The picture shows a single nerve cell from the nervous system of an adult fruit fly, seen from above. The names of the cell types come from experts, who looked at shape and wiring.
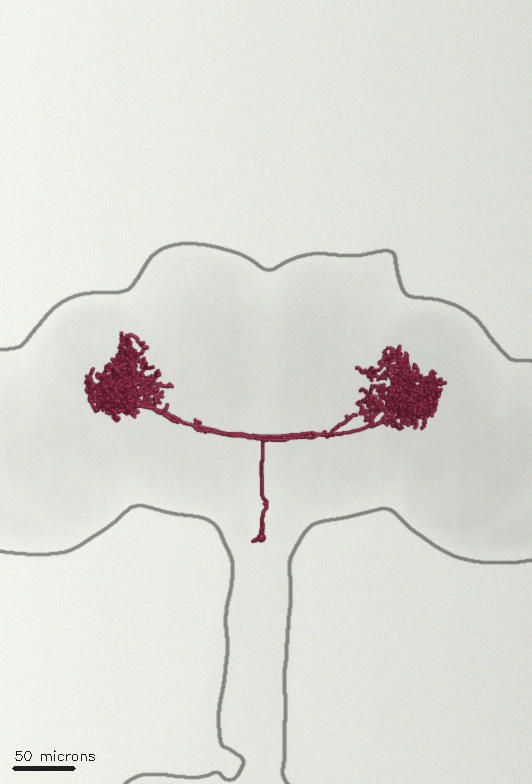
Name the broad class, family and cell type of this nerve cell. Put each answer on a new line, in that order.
central-brain intrinsic neuron
hemilineage LB0
WED190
